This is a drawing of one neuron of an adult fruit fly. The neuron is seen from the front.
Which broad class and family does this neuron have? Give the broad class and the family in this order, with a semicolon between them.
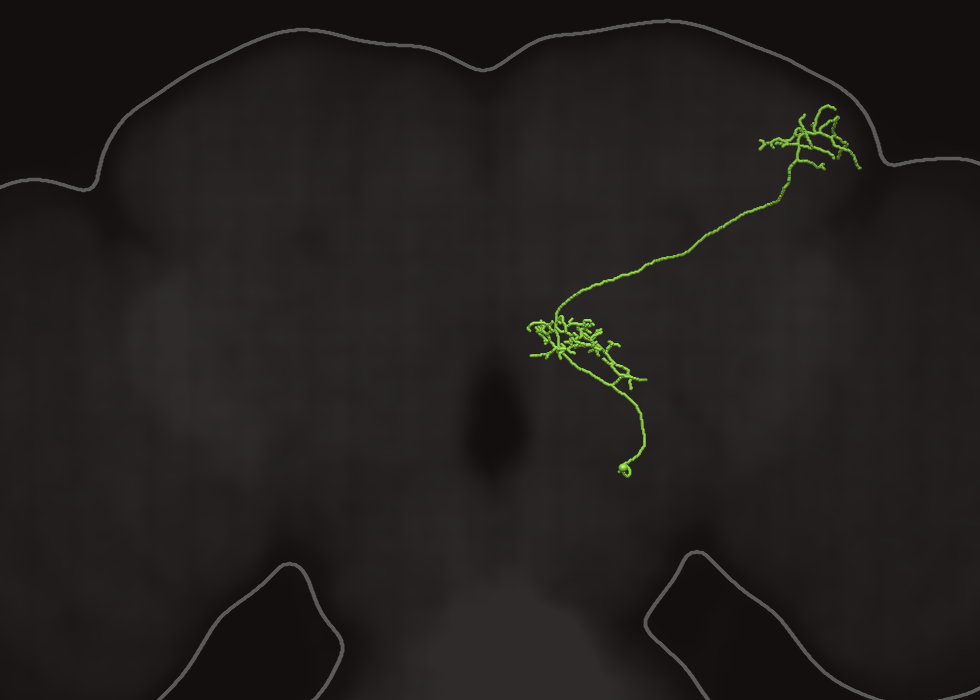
central-brain intrinsic neuron; hemilineage ALv1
